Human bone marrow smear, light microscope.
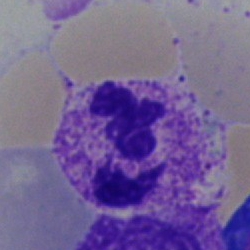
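Segmented neutrophil, the cell in the middle of this stained human bone marrow smear. I notice first that its outline is roughly round, and that the nucleus is divided into several lobes that remain connected. Looking closer, the chromatin is dense and dark purple, and purple granules crowd the cytoplasm.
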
